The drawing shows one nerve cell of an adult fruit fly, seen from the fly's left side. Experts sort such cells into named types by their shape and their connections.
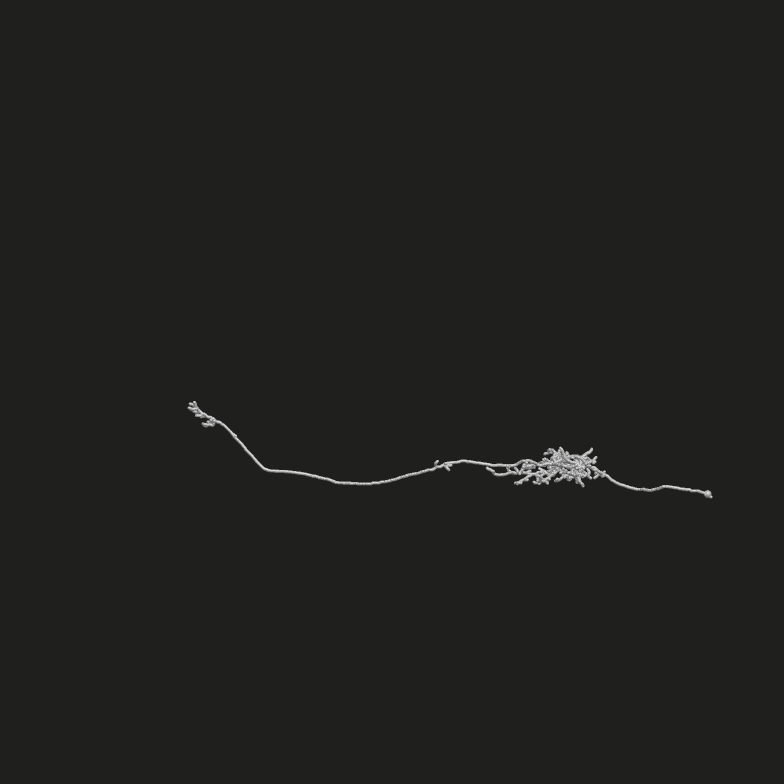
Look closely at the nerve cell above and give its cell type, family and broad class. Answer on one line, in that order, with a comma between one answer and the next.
AN06A026, hemilineage 06A, ascending neuron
